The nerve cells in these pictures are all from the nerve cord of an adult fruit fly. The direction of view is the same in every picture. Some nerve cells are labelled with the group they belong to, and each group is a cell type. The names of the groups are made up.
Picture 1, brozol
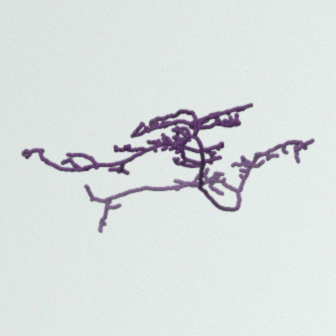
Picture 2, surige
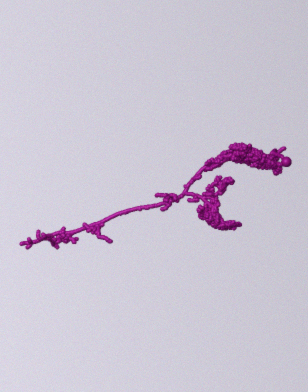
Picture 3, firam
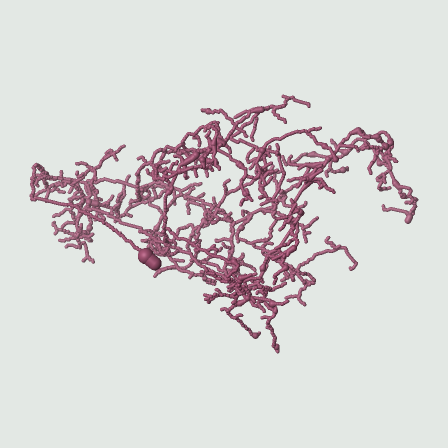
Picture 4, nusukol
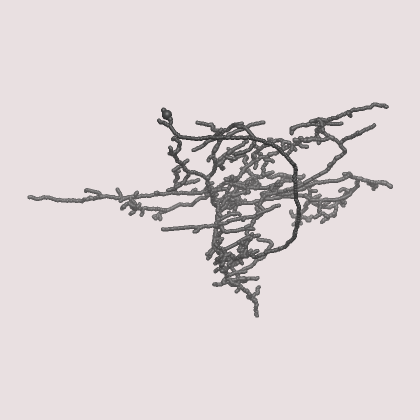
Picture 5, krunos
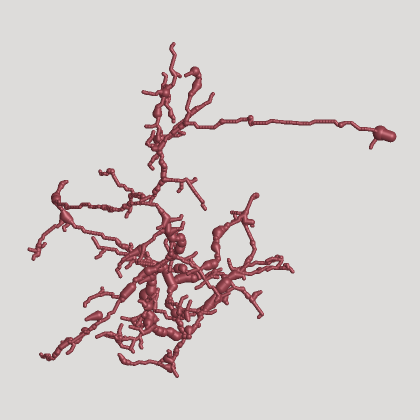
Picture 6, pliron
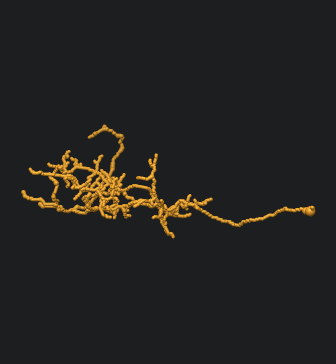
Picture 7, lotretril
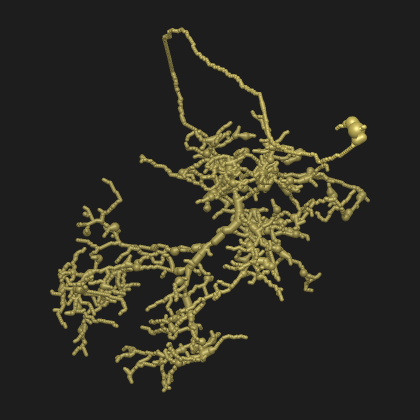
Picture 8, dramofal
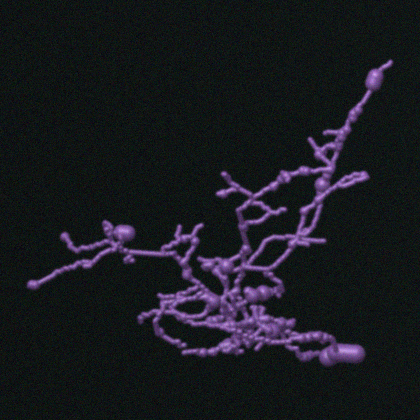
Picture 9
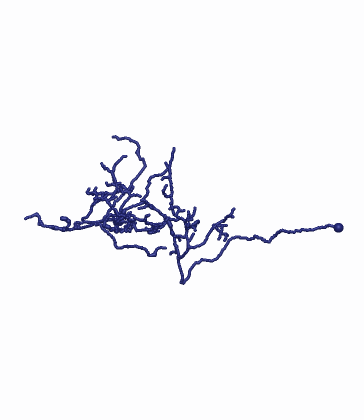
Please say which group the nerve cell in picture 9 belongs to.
pliron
